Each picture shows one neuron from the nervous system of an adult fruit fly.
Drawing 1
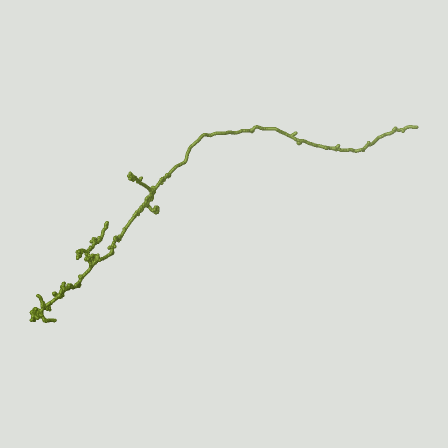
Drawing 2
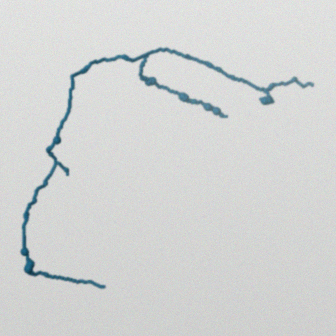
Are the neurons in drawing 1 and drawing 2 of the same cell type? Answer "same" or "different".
same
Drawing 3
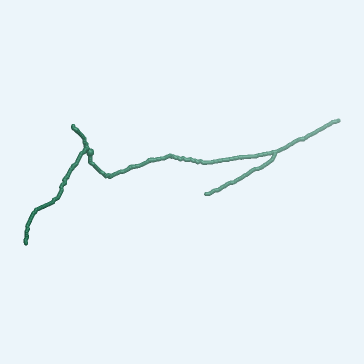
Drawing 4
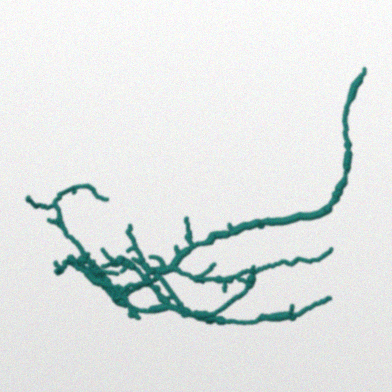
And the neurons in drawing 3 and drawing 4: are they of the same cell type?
different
